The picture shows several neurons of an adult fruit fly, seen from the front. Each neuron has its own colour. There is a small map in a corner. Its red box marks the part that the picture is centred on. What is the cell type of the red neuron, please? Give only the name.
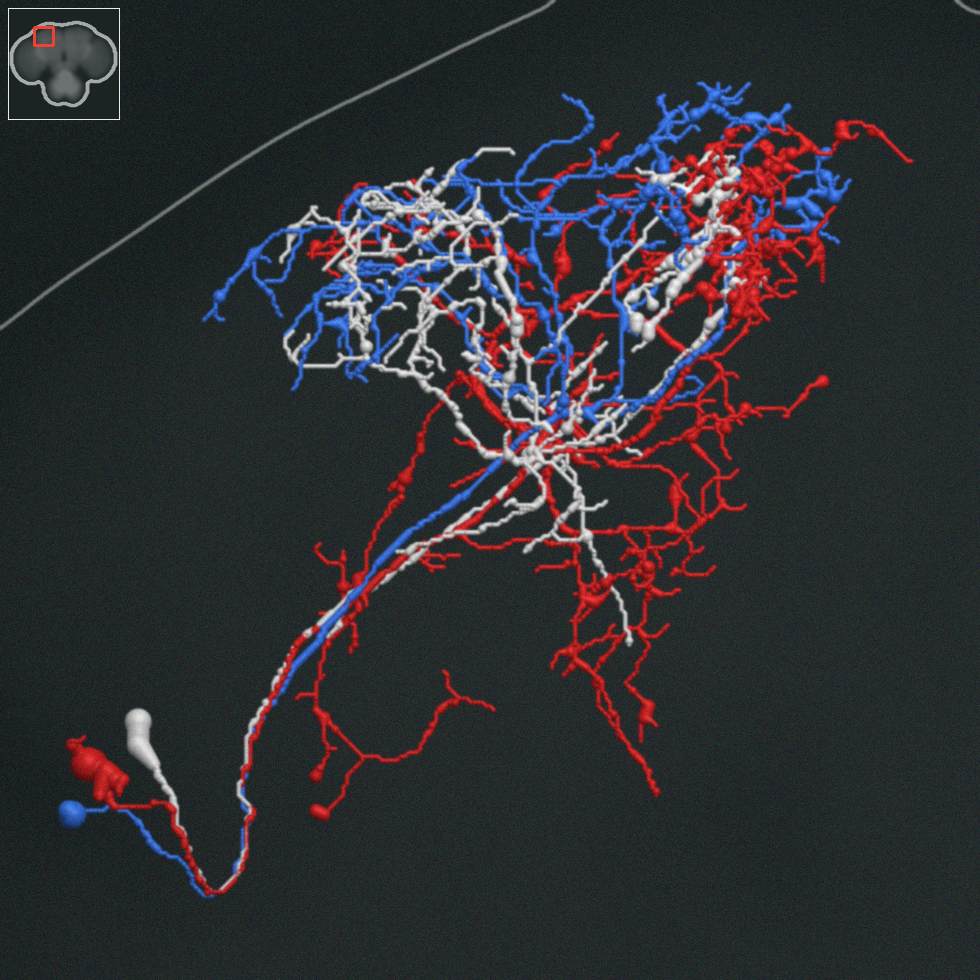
SLP171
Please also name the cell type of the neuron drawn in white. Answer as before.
CB2302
